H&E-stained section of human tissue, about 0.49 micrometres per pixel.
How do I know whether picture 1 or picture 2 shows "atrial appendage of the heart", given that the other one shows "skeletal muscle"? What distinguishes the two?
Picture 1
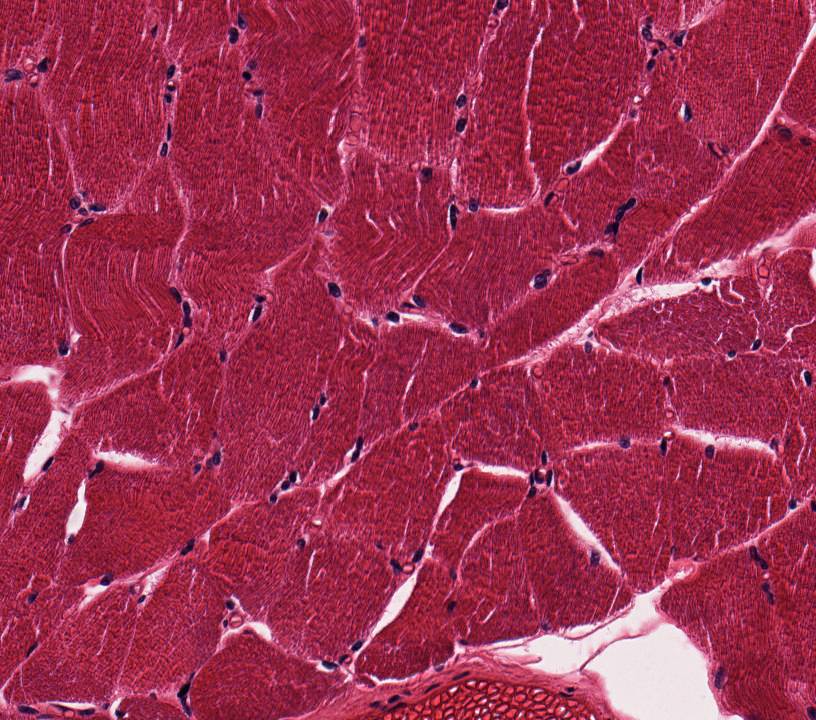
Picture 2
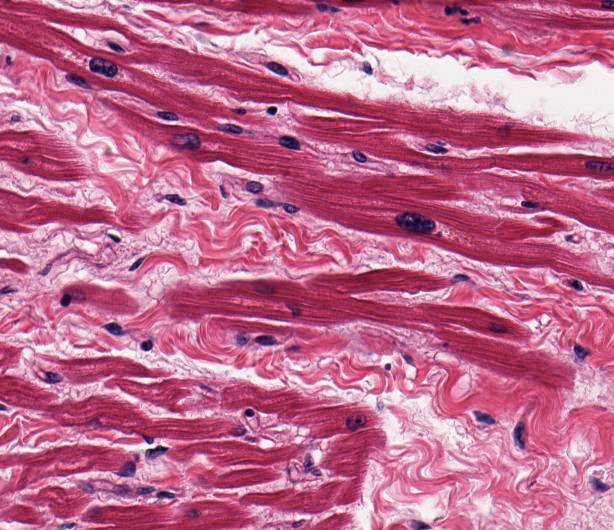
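As I read them, skeletal muscle is picture 1 and the atrial appendage of the heart is picture 2. I'd start with the nuclei: small, dark and elongated at the fibre edges in picture 1, but oval and central in picture 2. Picture 1's fibres are large, with few nuclei for their bulk, and small capillaries with red cells run between them. In picture 2 I notice fine lengthwise lines in deeply eosinophilic fibres, and broad areas of wavy, pale pink collagen between the bundles.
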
